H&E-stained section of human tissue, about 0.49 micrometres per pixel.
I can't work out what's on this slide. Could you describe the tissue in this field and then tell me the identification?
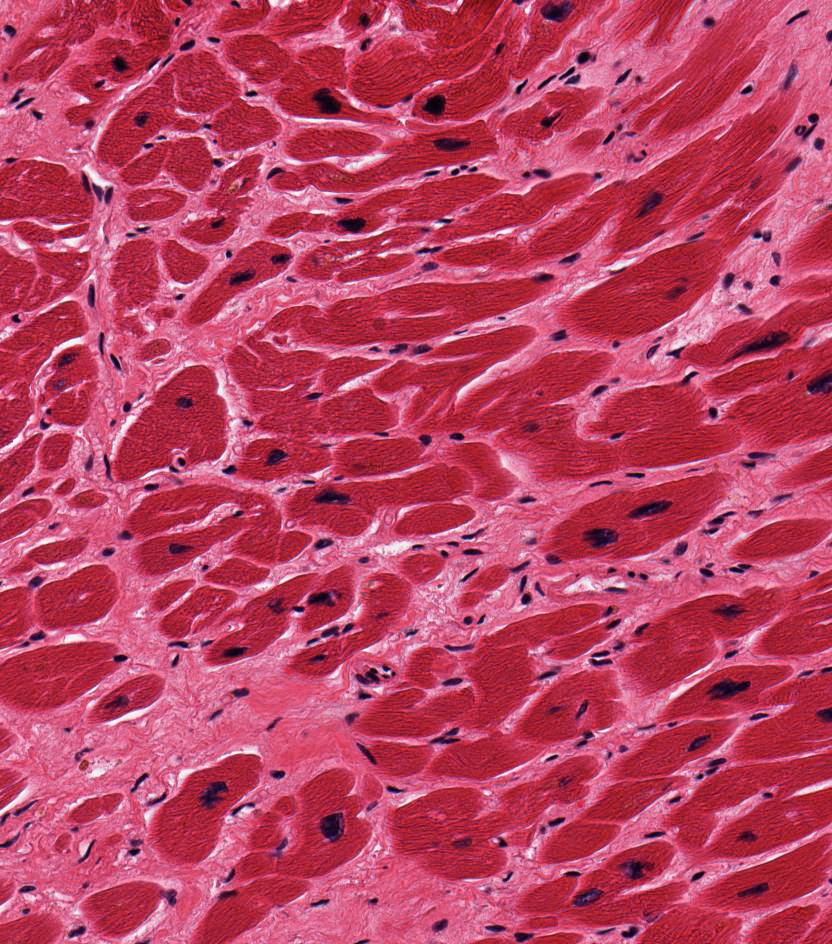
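Muscle fibres in pale pink stroma fill the whole field; I find no other tissue type, and no fat cells. The fibres branch and join, running in varying directions: mostly cut across on the left, lengthwise toward the upper right. Small, slender, dark spindle-shaped nuclei are scattered through the stroma. This is left ventricle of the heart.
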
